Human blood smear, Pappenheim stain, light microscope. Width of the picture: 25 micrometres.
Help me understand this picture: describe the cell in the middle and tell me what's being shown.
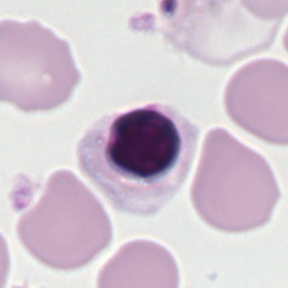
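Chromatin dense, stained very dark purple, almost black. Nucleus round in outline, about 6 micrometres across, off-centre toward the top of the cell. Cytoplasmic rim widest below the nucleus. Cell outline irregular, somewhat angular. Normoblast.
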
